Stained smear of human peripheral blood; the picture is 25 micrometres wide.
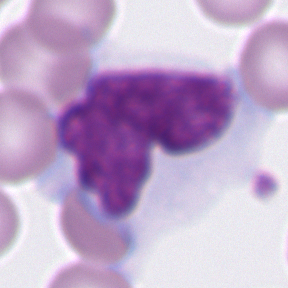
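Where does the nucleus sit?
Upper left, with most of the cytoplasm to its right and below it.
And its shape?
Irregular and folded, with a deep notch in its lower edge.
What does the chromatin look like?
Mottled purple with lighter pinkish patches, not evenly dark.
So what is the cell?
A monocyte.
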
